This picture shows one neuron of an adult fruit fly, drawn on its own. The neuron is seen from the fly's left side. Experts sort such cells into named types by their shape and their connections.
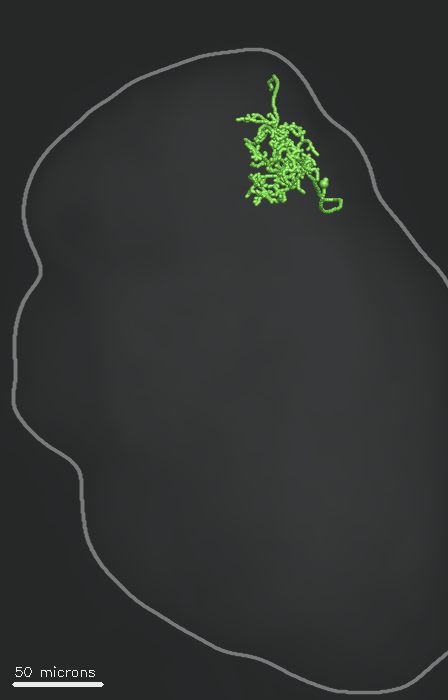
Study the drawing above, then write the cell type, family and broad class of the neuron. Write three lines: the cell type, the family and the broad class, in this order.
CB1981
hemilineage LHp1
central-brain intrinsic neuron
